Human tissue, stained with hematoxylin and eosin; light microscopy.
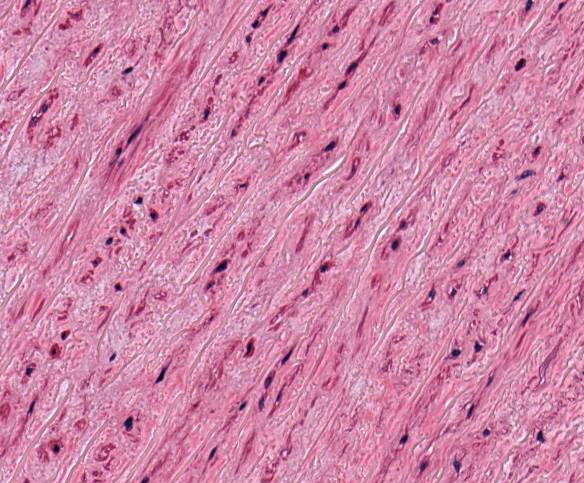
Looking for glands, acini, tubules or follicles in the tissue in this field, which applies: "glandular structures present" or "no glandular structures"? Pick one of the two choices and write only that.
No glandular structures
